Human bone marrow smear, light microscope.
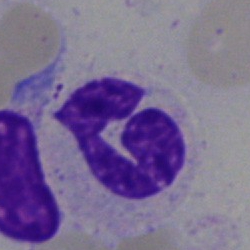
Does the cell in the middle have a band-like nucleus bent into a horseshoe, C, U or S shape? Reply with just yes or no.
Yes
